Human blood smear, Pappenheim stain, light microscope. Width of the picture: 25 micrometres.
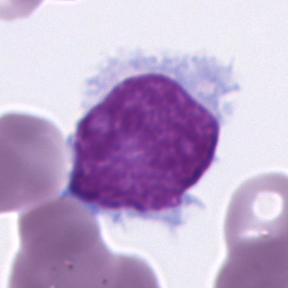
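Hairy cell, seen in a stained blood smear. Fine, hair-like projections fringe its border, and the outline is ragged and irregular. The cytoplasm is at its widest above the nucleus. The nucleus itself is a single unlobed mass with a somewhat angular outline.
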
